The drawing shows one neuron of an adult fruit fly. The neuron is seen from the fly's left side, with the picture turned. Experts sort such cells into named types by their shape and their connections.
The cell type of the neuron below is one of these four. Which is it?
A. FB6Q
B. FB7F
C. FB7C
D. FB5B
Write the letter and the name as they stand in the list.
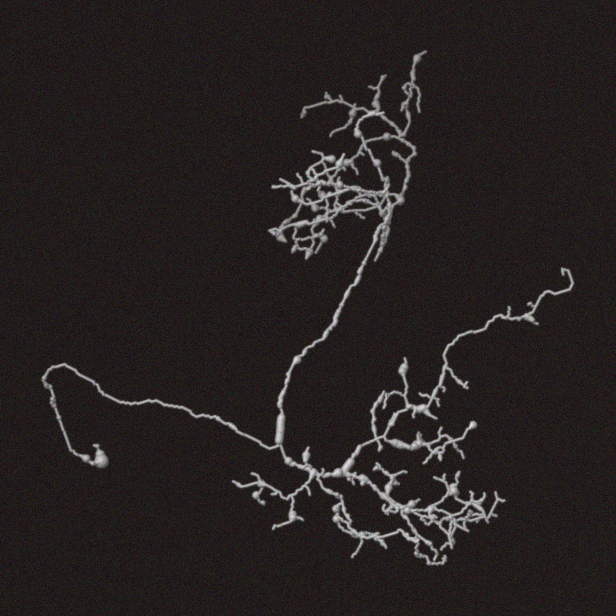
A. FB6Q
